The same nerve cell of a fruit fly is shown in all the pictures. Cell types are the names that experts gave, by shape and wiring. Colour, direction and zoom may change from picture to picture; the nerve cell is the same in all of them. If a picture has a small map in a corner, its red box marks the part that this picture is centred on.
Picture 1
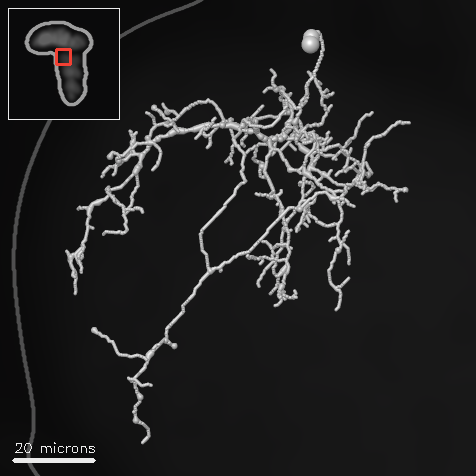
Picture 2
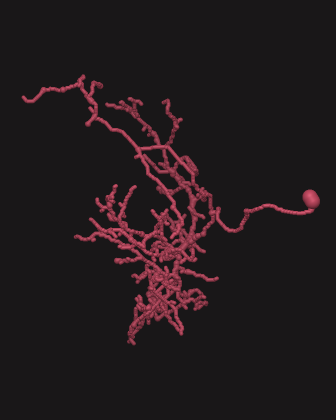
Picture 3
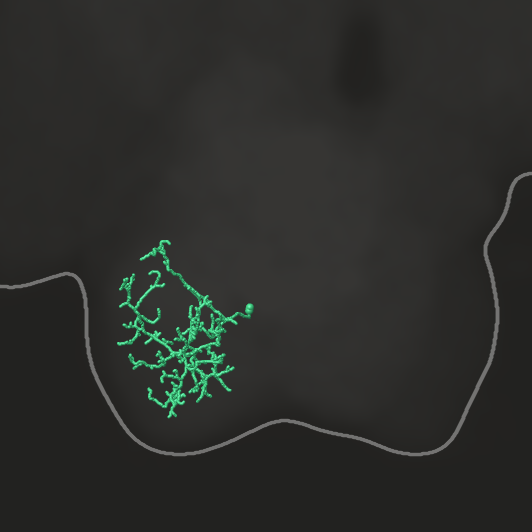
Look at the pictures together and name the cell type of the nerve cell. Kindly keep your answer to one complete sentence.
The nerve cell is a member of cell type IN16B080.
